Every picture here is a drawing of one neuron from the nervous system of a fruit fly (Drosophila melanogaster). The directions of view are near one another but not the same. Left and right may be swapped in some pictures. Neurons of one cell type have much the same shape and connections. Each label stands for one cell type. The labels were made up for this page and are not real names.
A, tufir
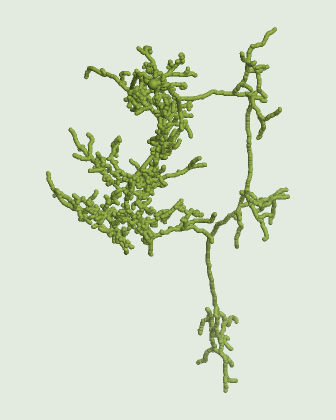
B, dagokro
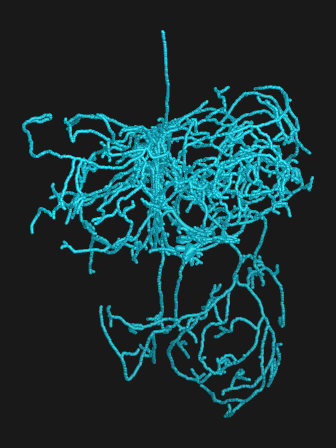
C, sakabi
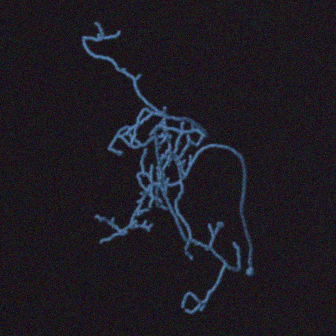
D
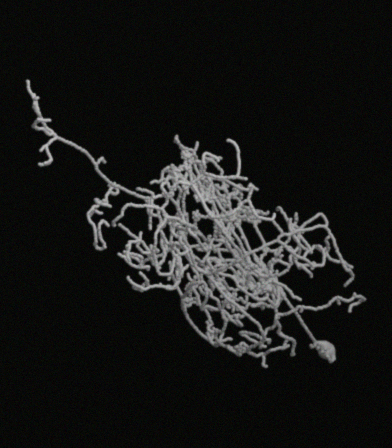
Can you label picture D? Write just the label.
dagokro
